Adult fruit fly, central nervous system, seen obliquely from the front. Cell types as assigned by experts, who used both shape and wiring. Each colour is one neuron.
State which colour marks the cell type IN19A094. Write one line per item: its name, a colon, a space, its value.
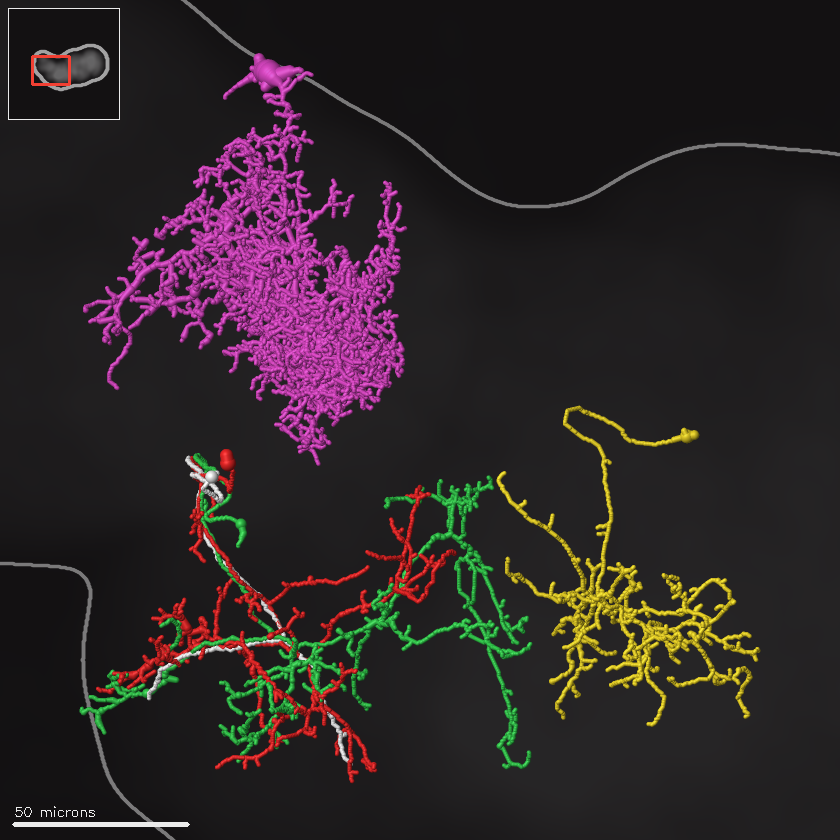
colour: red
